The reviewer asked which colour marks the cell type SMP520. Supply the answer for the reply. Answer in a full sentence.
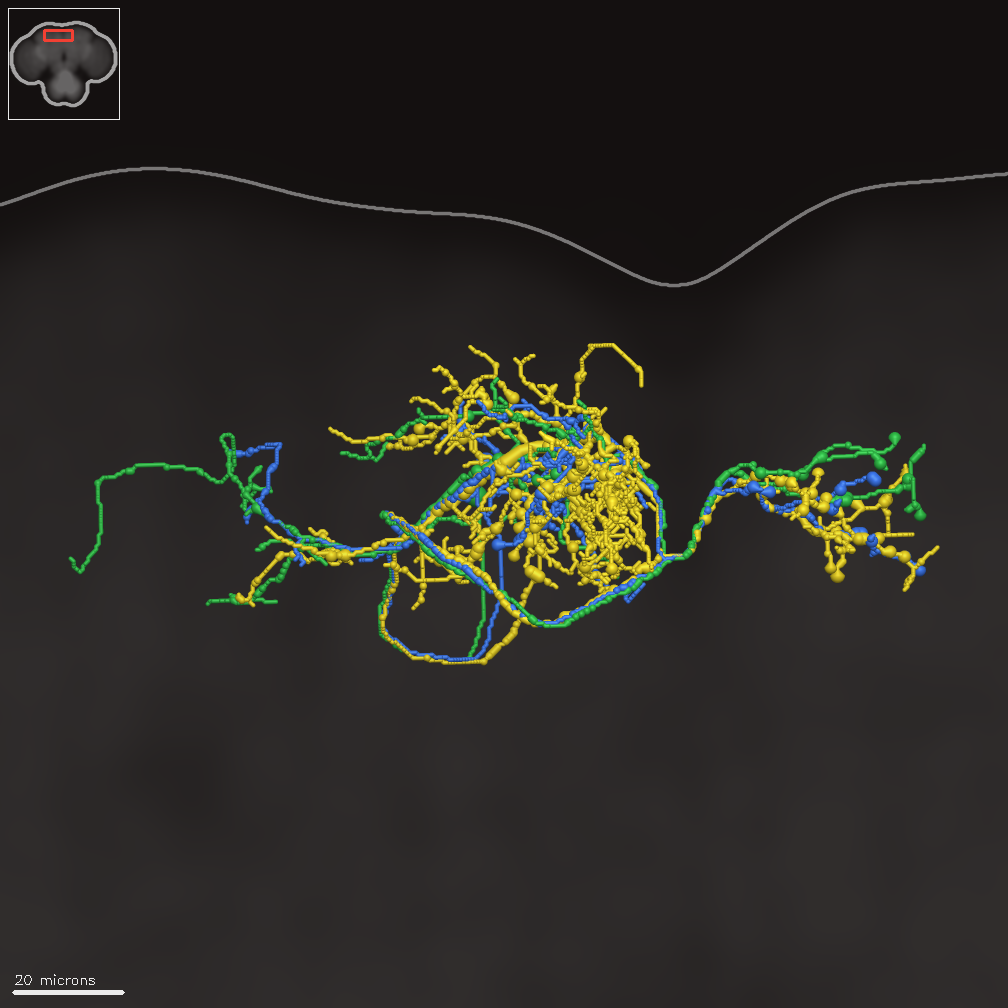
The colour is blue.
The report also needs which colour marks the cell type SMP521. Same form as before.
The colour is green.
